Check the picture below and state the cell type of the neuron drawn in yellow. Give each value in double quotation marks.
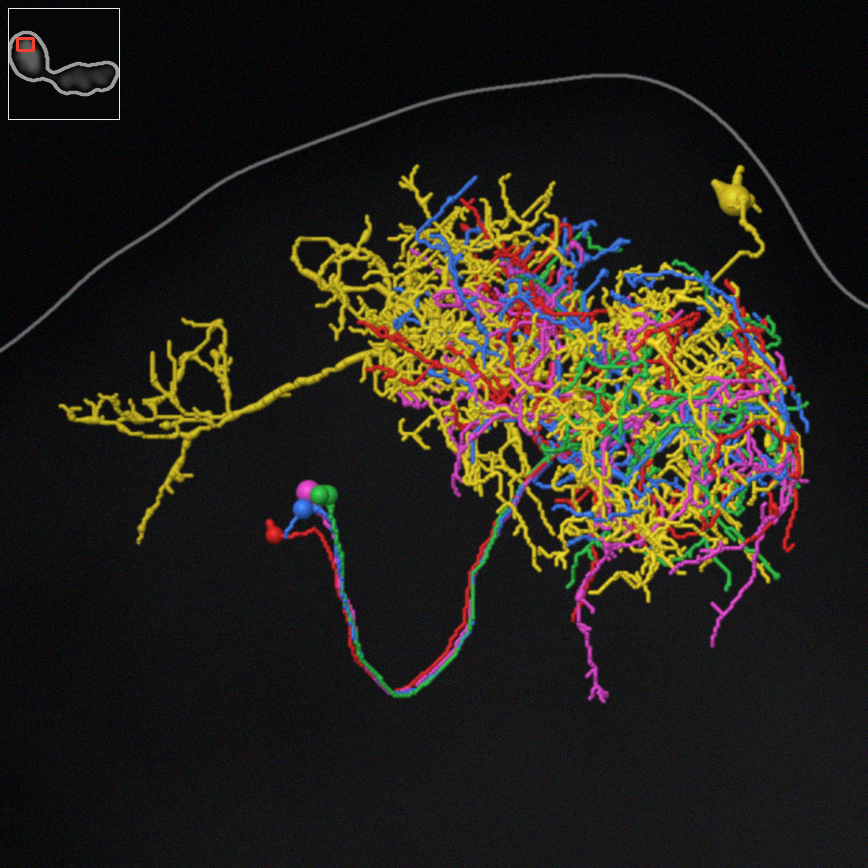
"LHPD4c1"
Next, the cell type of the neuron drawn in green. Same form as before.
"LHAV6a5"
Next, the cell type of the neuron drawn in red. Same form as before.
"CB3023"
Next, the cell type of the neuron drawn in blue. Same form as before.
"CB2226"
